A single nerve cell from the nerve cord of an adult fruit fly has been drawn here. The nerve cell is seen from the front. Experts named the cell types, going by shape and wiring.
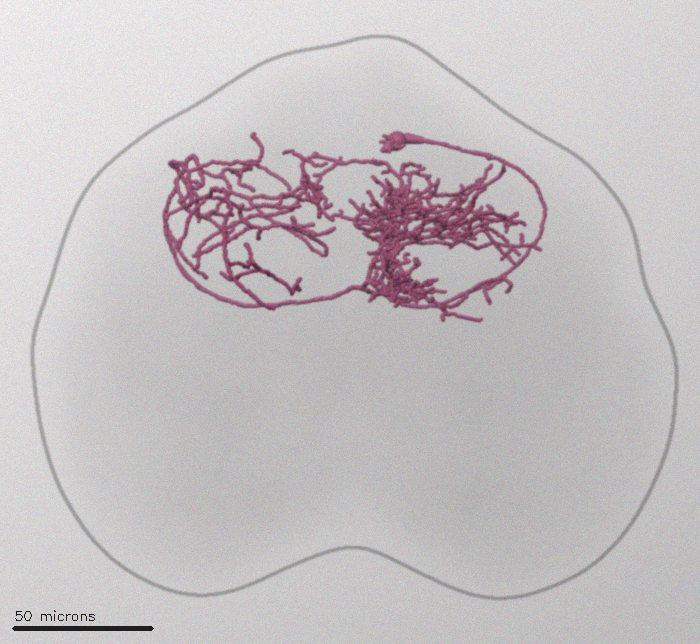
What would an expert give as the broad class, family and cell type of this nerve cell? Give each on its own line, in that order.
ascending neuron
hemilineage 19B
AN19B024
